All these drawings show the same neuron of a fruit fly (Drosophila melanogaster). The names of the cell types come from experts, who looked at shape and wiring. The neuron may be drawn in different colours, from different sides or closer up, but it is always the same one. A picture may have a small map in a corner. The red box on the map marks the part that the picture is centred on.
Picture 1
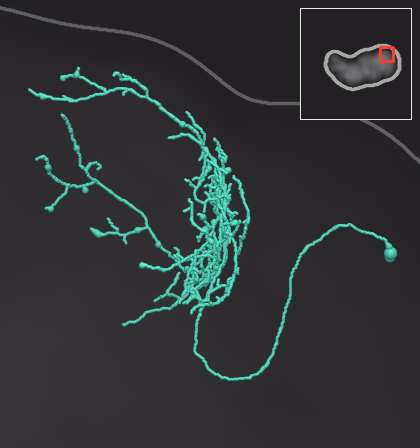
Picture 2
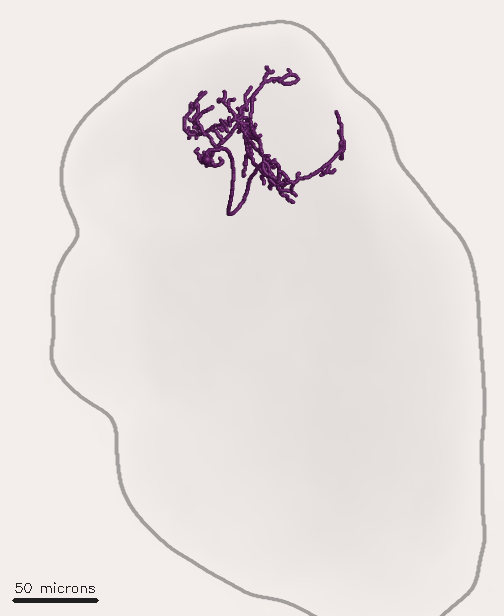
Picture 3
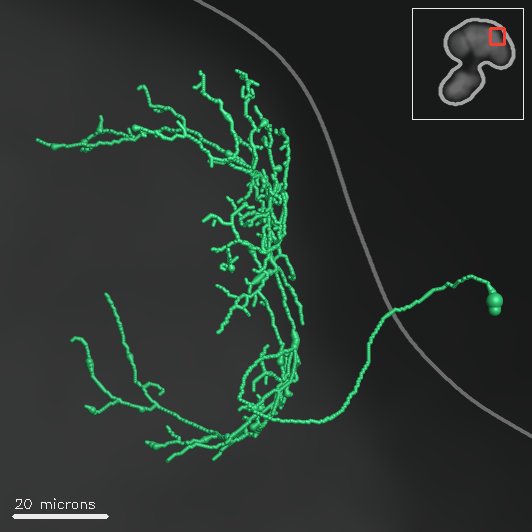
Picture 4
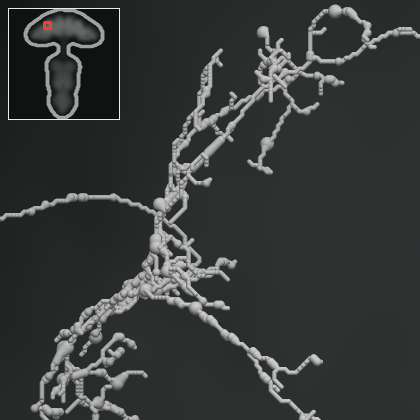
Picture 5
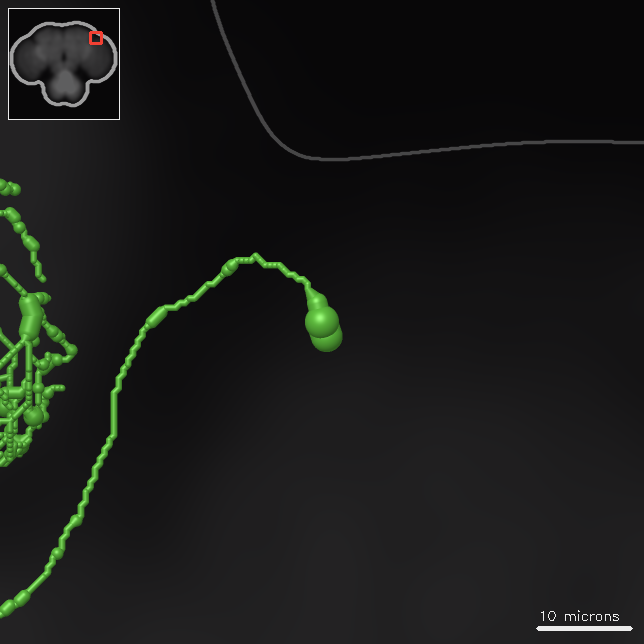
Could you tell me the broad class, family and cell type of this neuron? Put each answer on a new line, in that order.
central-brain intrinsic neuron
hemilineage LHl4_dorsal
CB3016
